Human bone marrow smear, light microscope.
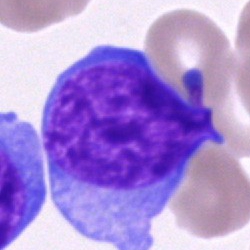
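Blast in a stained human bone marrow smear. The cell outline is irregular rather than smoothly round, and a short pointed projection juts out from its right edge. The cytoplasm is blue, with no distinct granules seen.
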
